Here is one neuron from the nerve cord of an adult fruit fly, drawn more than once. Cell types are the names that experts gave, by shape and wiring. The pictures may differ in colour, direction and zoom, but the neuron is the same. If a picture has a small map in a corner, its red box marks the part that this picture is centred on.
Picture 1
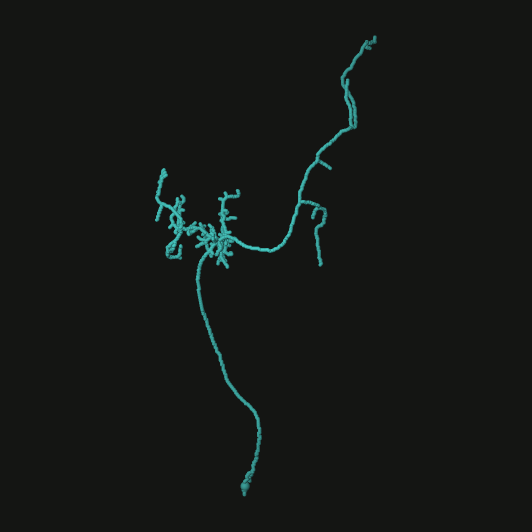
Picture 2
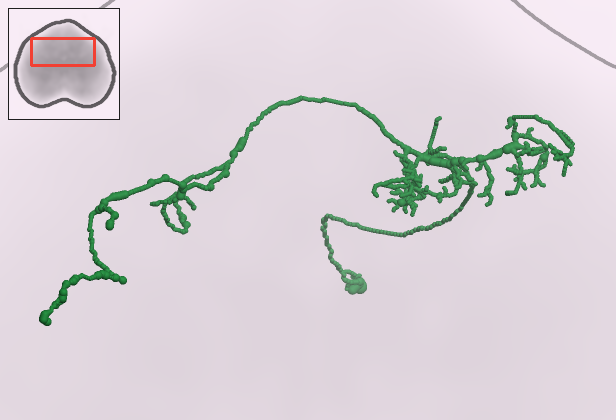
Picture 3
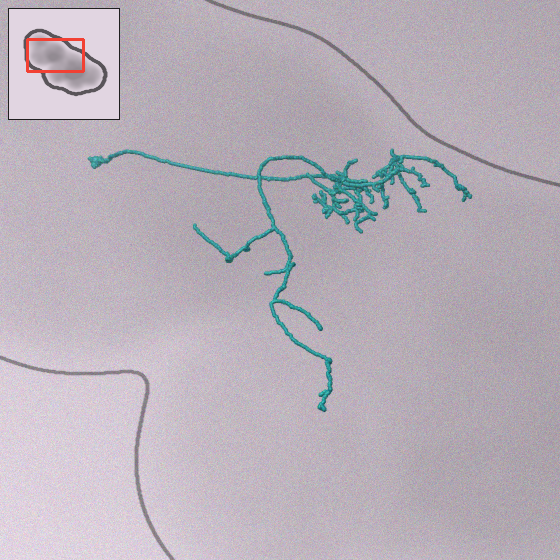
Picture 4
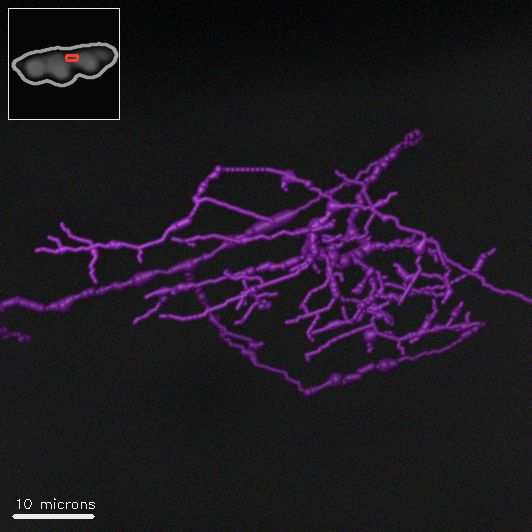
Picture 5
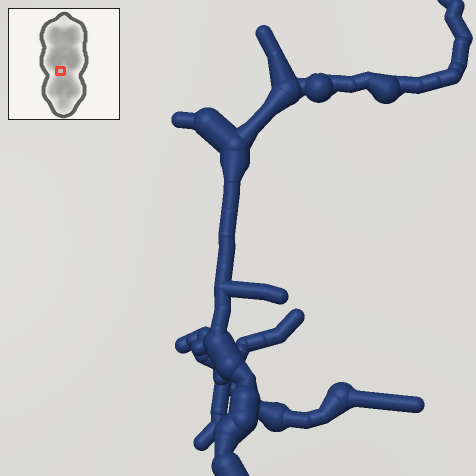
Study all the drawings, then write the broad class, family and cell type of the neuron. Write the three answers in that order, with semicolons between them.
nerve-cord intrinsic neuron; hemilineage 06A; IN06A124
